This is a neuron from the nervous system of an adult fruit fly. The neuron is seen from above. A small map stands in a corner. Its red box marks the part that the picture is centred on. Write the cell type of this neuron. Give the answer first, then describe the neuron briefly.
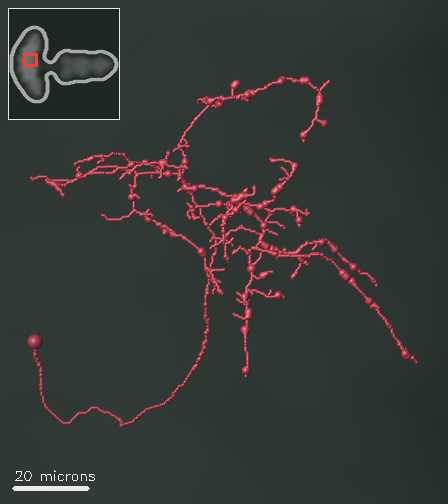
The cell type is CB2440. Its broad class is central-brain intrinsic neuron. It lies in the brain. By the scale bar it is about 110 microns wide in this view. Dozens of branch ends can be seen.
